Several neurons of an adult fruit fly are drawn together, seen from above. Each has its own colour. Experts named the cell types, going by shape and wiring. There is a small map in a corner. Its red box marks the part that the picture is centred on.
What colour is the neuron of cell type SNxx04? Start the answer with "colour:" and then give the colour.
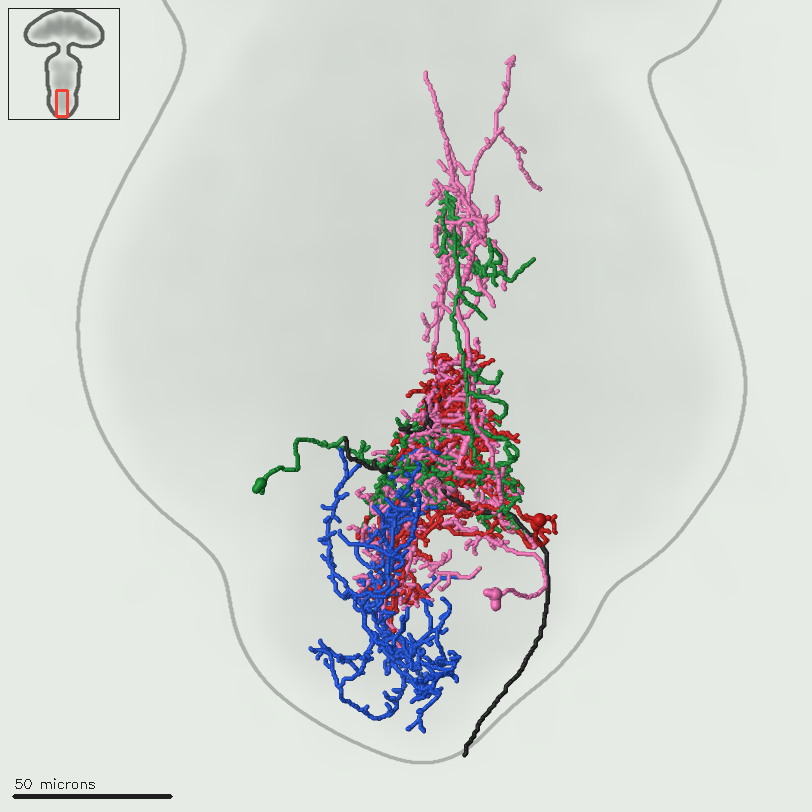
colour: black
